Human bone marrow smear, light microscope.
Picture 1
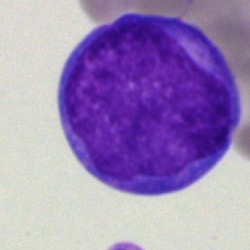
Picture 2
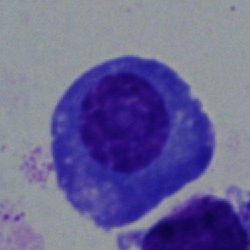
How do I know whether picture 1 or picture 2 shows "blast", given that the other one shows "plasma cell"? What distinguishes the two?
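The blast appears in picture 1 and the plasma cell in picture 2. They differ first in cytoplasm: a thin rim around the blast's nucleus, abundant in the plasma cell.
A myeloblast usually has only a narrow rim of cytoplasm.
In both cells the cytoplasm stains deep blue.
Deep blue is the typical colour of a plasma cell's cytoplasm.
The plasma cell's cytoplasm alone contains several small pale spots, most visible toward the lower left. The blast's chromatin is fine and evenly dispersed; the plasma cell's stains dark purple and looks patchy rather than smooth.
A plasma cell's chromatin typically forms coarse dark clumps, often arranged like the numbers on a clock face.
The blast's outline is round and smooth; the plasma cell's is roughly round with a slightly uneven edge. The blast's cytoplasm shows no granules or vacuoles, and the plasma cell's no distinct coloured granules.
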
